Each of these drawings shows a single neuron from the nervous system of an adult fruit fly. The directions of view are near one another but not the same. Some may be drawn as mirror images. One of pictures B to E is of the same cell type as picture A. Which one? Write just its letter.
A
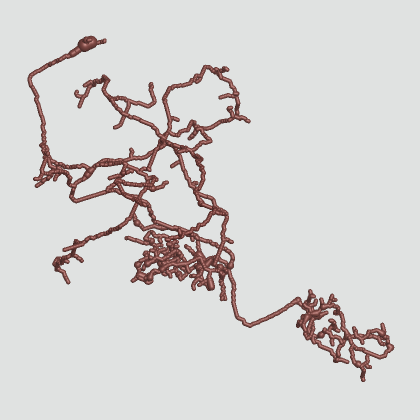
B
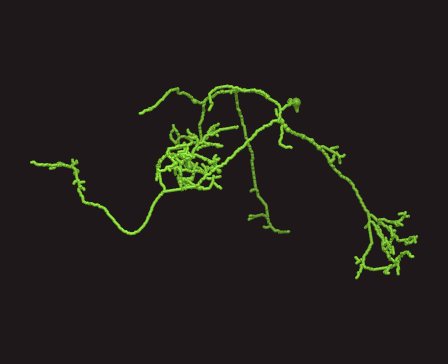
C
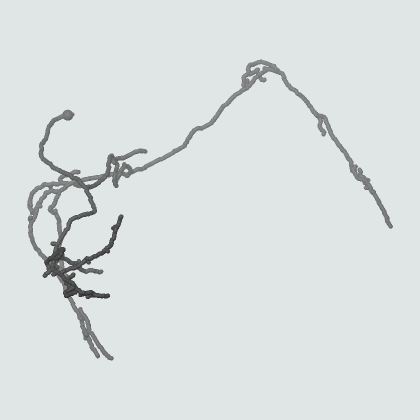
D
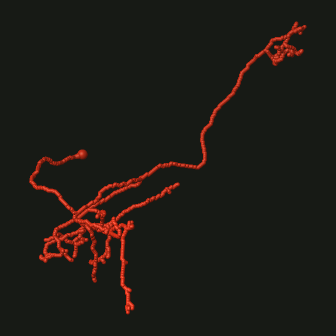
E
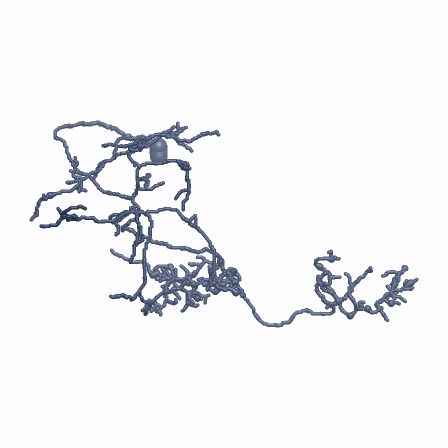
E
